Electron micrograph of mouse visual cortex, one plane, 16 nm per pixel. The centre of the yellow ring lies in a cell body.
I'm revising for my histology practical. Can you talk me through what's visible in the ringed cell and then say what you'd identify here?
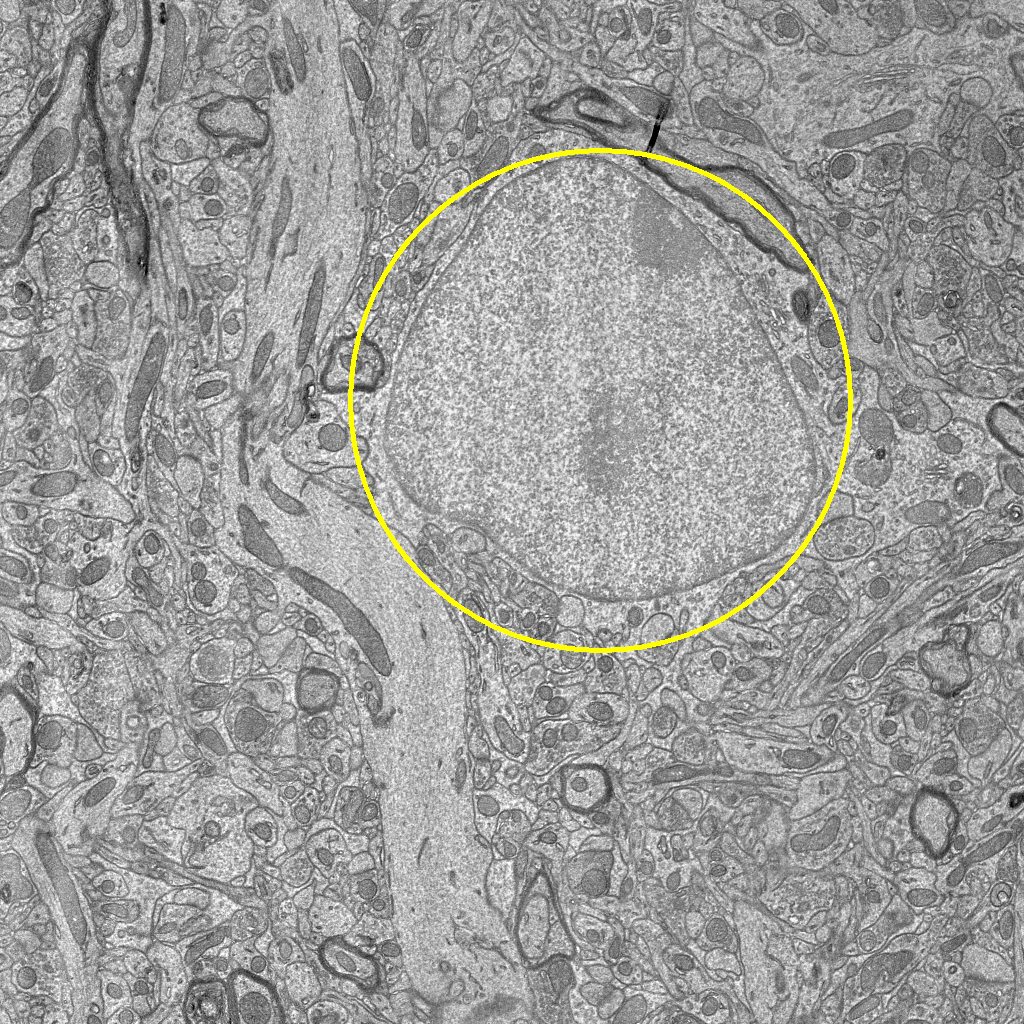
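Start with the outline: the whole of the nucleus fits inside the ring. Follow the nuclear envelope around and you'll find it runs smoothly, with no deep folds. Notice too that no thick dark layer of chromatin lines its inner side. In the upper right part of the nucleus there is a smooth, darker patch of chromatin. This cell is an astrocyte.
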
